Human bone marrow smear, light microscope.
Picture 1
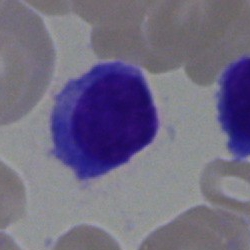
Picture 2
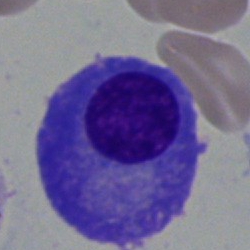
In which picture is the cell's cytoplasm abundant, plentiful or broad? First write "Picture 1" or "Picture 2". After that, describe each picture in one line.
Picture 2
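In picture 1: The cytoplasm is scant compared with the nucleus.
In picture 2: The cytoplasm is abundant and deep blue.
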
